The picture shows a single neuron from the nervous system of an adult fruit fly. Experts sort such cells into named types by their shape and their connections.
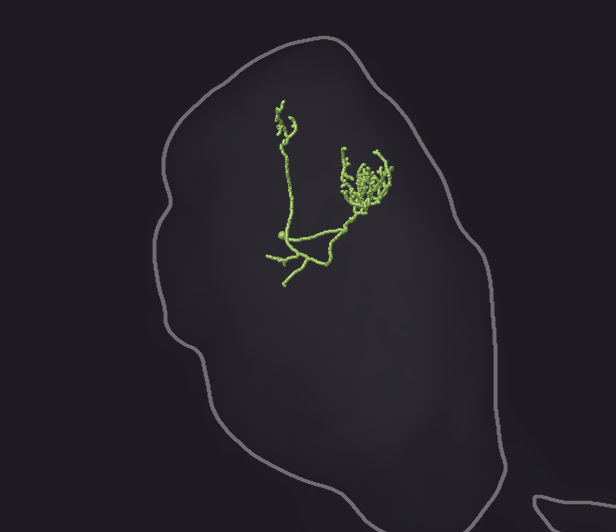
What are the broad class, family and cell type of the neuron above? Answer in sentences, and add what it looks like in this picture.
This is a central-brain intrinsic neuron. Its family is hemilineage VLPl2_posterior. The cell type is LHAV2b7_a. The cell body is in the middle of the picture. In this view it is taller than it is wide.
